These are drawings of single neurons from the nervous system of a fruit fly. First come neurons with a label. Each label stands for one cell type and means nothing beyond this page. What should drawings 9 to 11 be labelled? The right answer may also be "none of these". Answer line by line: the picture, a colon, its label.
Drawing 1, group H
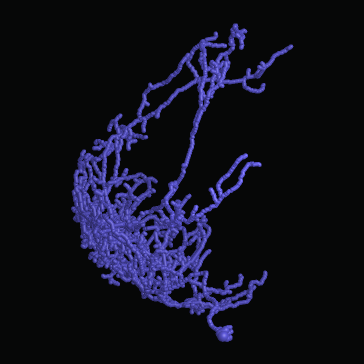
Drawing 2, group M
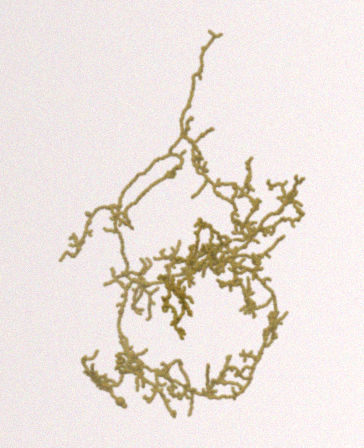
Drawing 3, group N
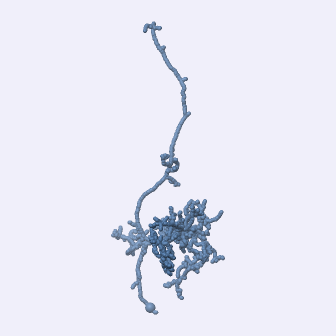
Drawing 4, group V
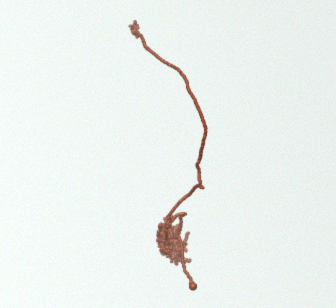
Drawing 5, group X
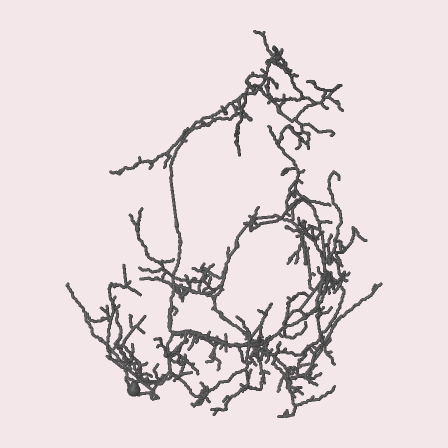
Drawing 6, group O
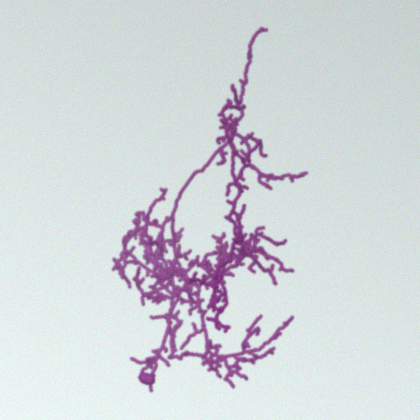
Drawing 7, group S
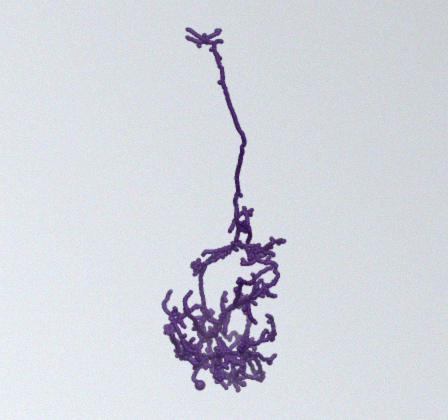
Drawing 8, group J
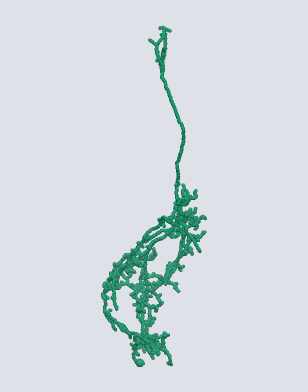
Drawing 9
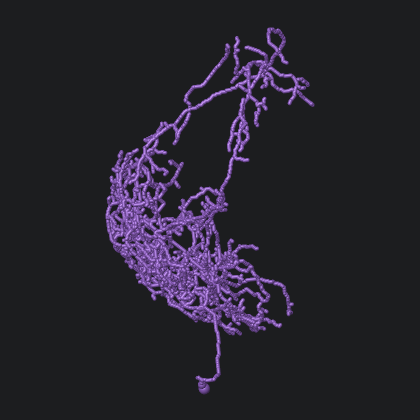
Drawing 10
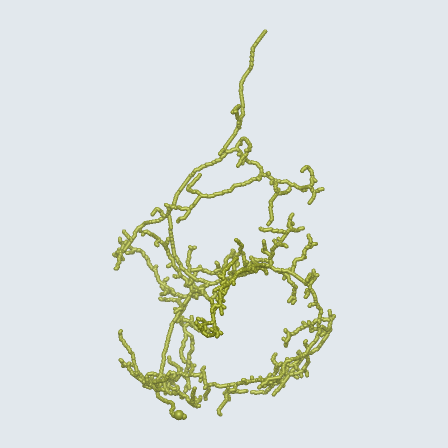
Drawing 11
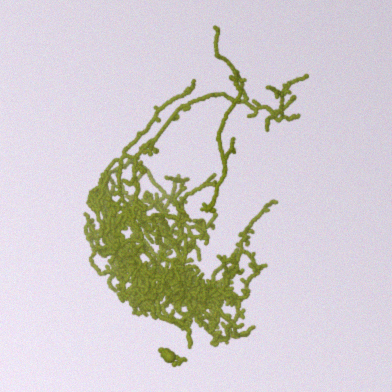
9: group H
10: group M
11: none of these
